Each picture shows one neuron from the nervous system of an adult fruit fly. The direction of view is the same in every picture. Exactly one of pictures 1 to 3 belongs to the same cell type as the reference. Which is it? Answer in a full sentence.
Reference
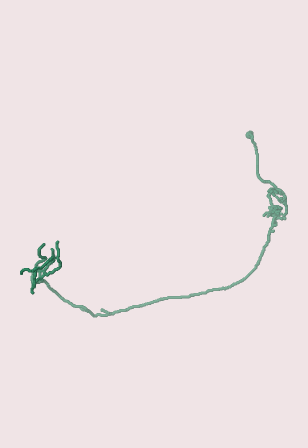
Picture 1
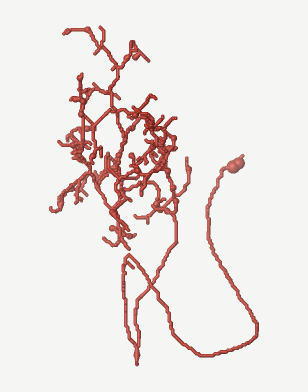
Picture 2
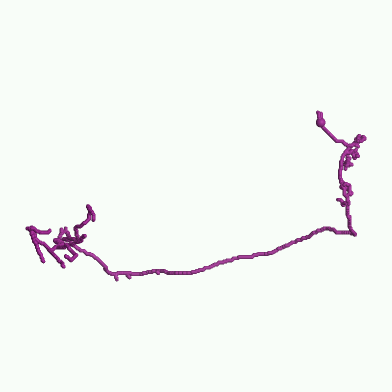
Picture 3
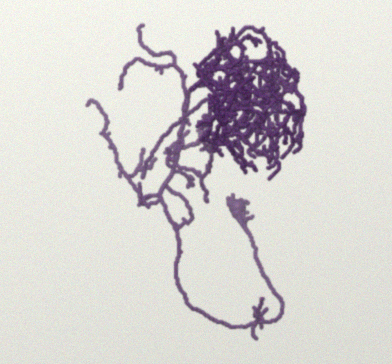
Picture 2 is of the same cell type.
